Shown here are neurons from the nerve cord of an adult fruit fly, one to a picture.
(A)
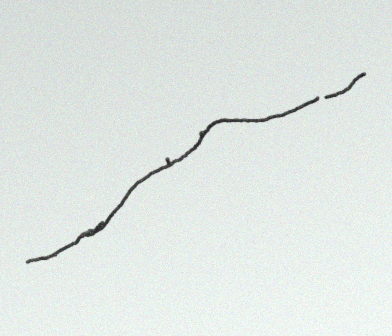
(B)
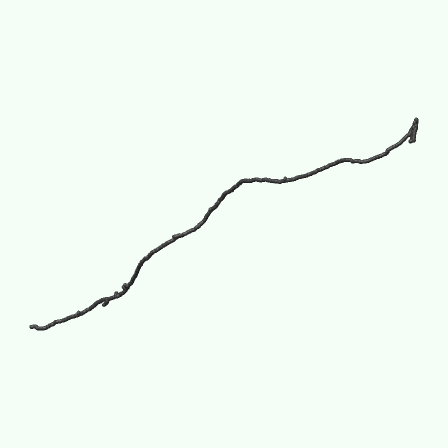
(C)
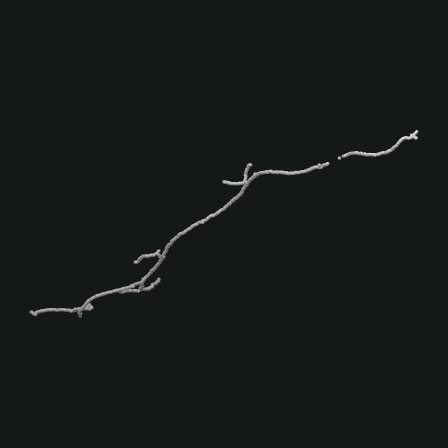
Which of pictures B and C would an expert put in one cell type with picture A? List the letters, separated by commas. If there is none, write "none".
B, C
